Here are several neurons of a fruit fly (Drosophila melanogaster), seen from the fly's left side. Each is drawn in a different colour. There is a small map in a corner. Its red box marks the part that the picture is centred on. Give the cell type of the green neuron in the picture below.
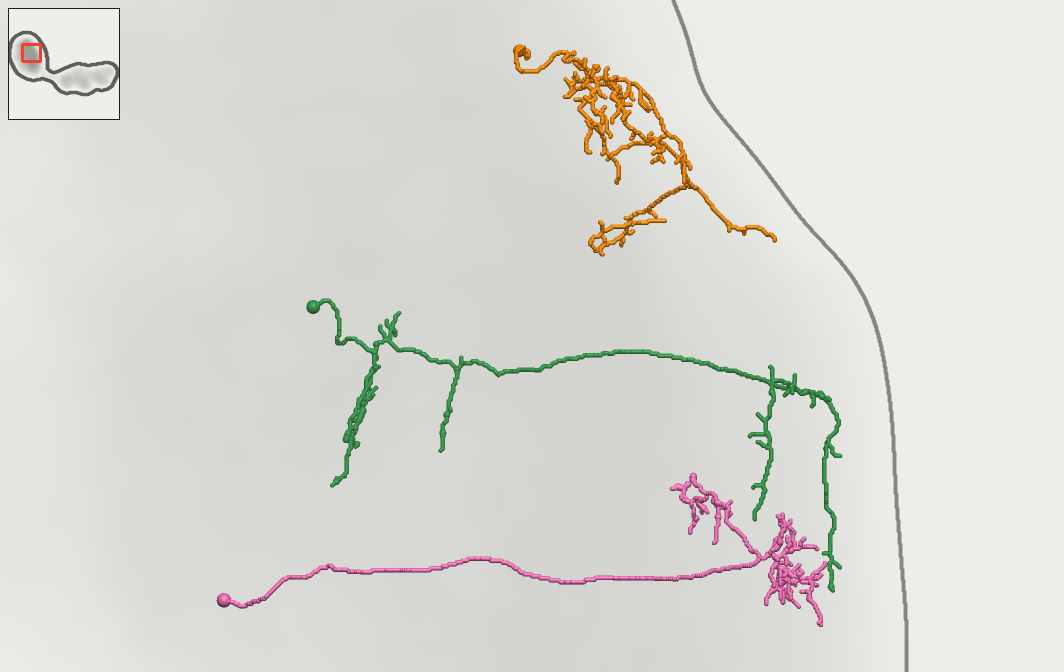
TmY9a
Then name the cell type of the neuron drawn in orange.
TmY10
